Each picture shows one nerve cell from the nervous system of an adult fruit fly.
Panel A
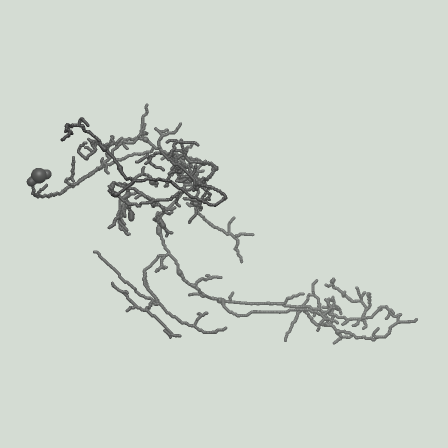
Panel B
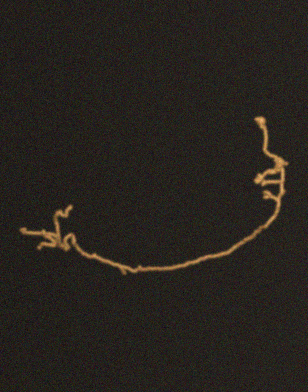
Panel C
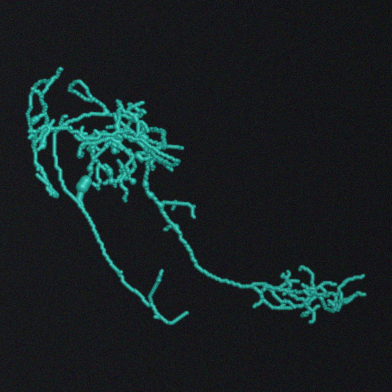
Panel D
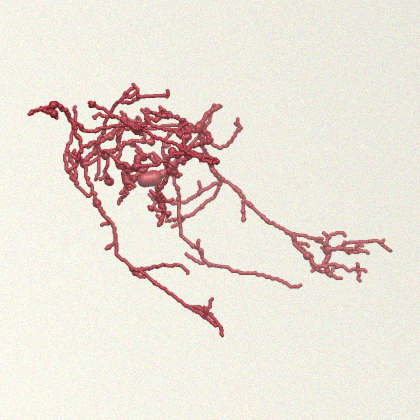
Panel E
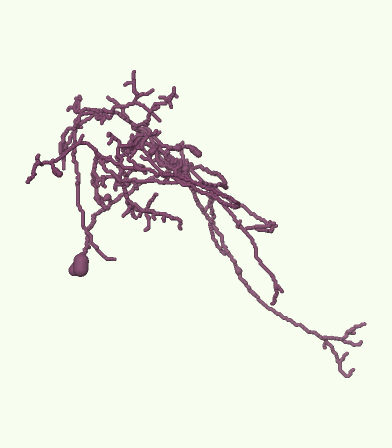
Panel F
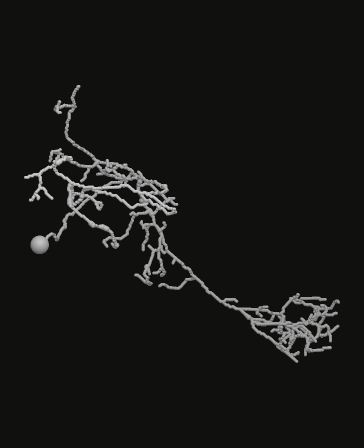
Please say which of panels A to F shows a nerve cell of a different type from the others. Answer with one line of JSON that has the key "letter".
{"letter": "B"}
